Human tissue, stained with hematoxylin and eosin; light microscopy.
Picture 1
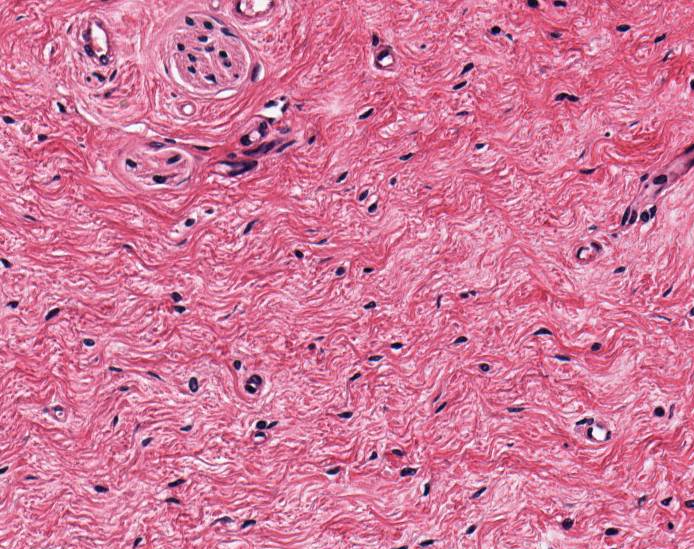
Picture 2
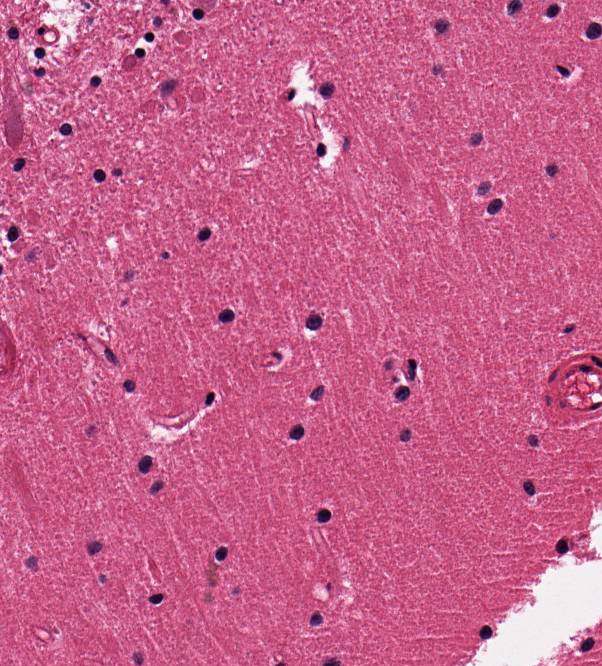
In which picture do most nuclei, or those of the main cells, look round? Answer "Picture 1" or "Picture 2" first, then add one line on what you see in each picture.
Picture 2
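What picture 1 shows: The stromal cells are spindle-shaped with small, dark, elongated nuclei.
What picture 2 shows: Small, round, dark-staining nuclei lie singly and sparsely scattered through the matrix.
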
